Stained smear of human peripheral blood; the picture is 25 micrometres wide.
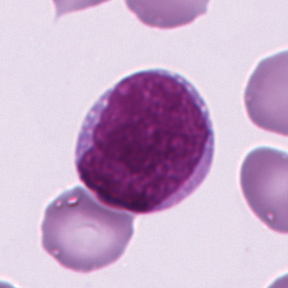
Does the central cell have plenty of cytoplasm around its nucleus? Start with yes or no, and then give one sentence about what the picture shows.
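No. The cytoplasm forms only a thin rim around the nucleus.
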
